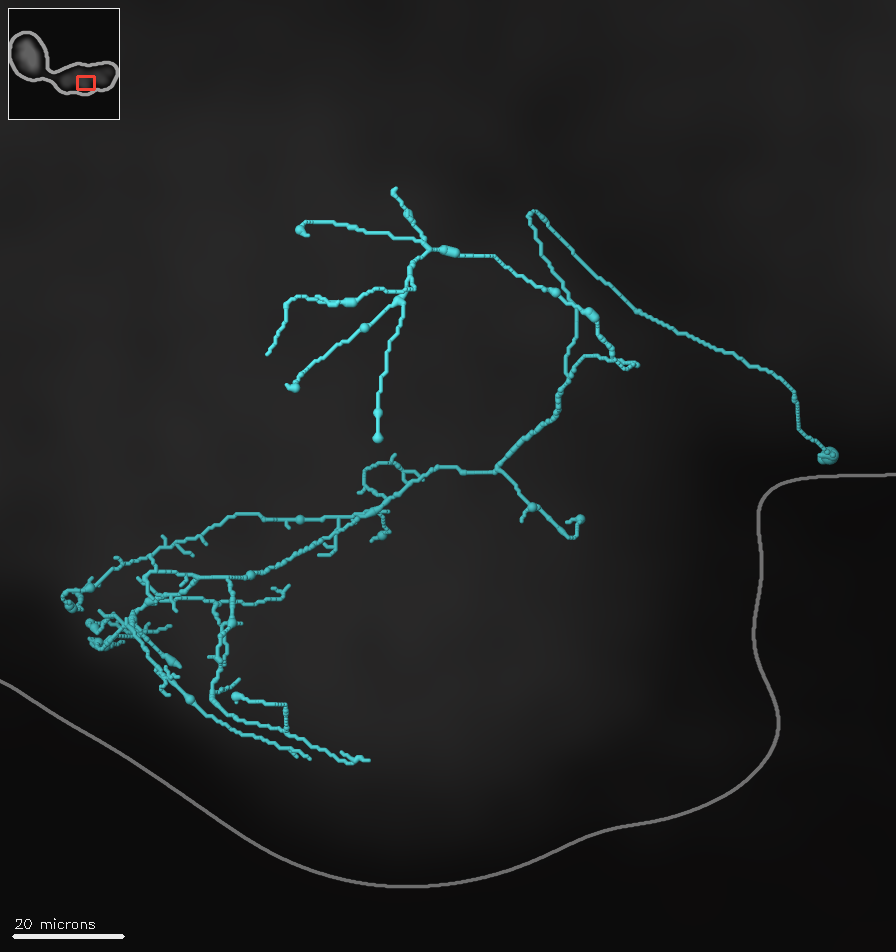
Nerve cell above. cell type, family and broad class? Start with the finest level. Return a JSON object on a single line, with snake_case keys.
{"cell_type": "IN03A096", "family": "hemilineage 03A", "broad_class": "nerve-cord intrinsic neuron"}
